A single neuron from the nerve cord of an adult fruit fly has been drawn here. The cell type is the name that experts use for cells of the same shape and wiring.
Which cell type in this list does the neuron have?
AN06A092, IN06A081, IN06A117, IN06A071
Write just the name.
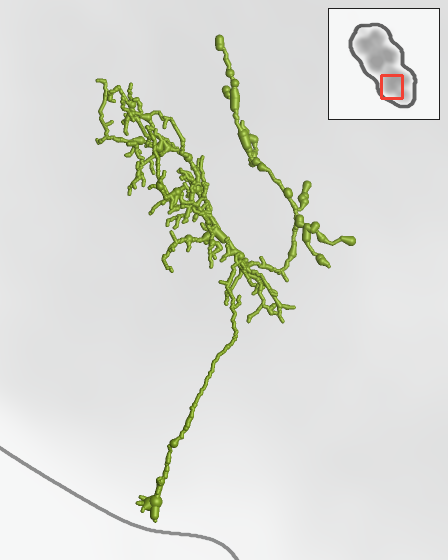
IN06A117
